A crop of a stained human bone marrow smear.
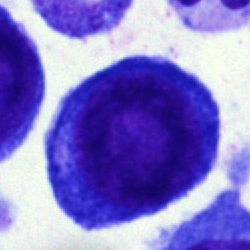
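Proerythroblast, central cell. Roughly round; edge slightly uneven and faceted. Nucleus dark purple. Cytoplasm paler on the left side than elsewhere; no granules visible.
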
